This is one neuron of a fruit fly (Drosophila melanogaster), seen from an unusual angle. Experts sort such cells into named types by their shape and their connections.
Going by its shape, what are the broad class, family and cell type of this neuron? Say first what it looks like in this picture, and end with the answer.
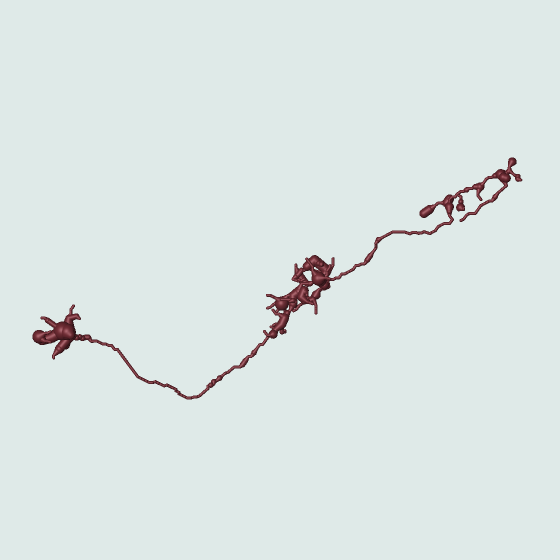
As drawn here it is wider than it is tall. This is an optic-lobe intrinsic neuron. The family is Mi. It is of cell type Mi9.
